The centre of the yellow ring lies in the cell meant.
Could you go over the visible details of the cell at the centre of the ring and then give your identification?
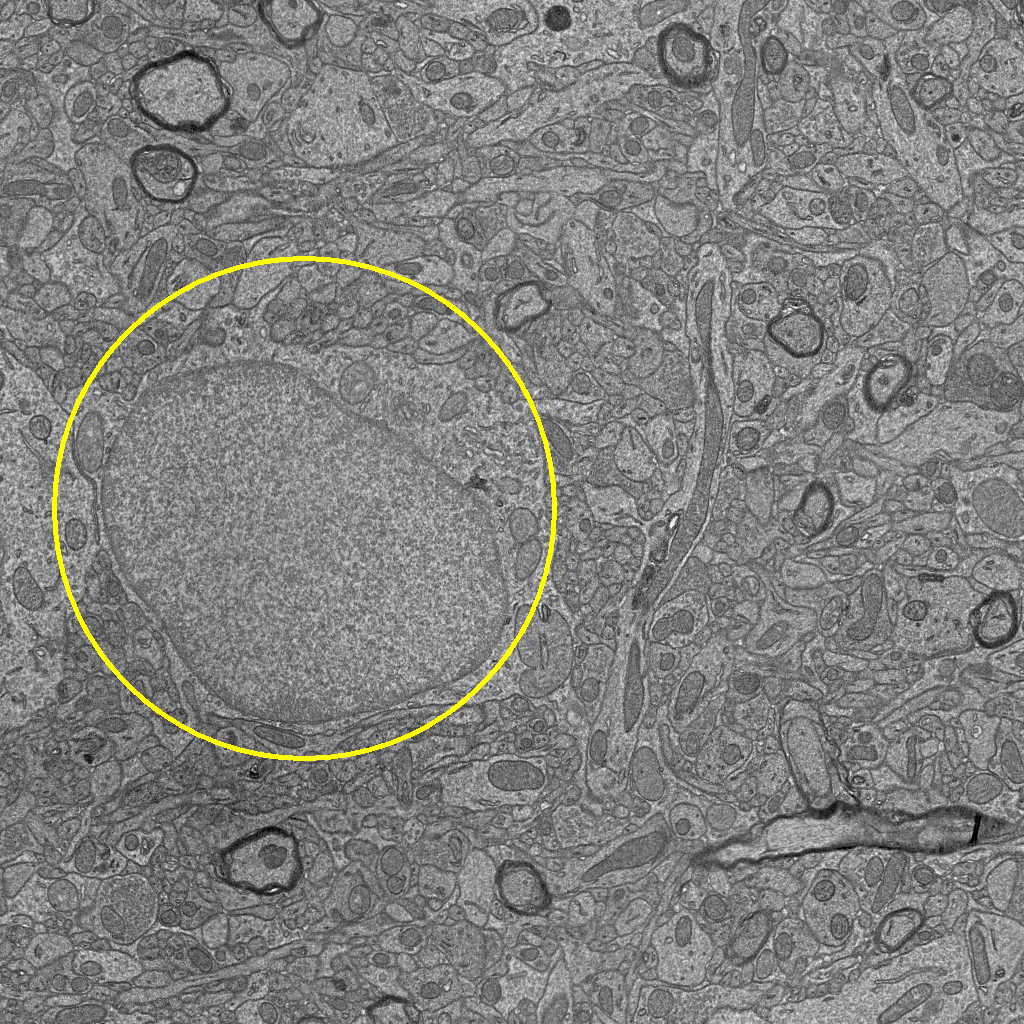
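Most of the ring is filled by a large, oval nucleus. The nuclear envelope is smooth, with no deep infoldings. No nucleolus stands out in this plane. A few mitochondria lie in the pale cytoplasm on the upper right side. This cell is an astrocyte.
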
